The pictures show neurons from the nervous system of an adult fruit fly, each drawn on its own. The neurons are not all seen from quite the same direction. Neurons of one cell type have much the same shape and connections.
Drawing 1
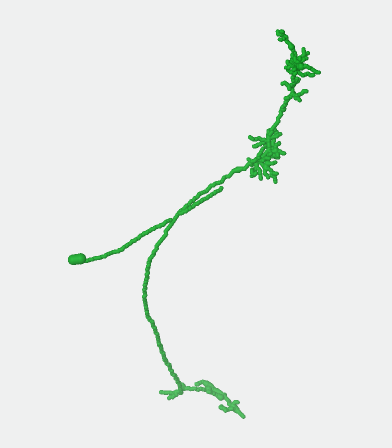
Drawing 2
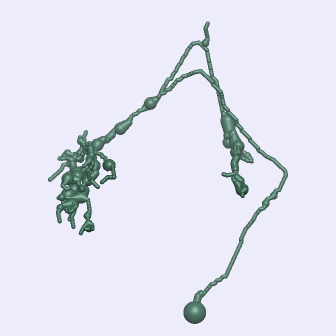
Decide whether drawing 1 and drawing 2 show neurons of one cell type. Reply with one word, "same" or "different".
different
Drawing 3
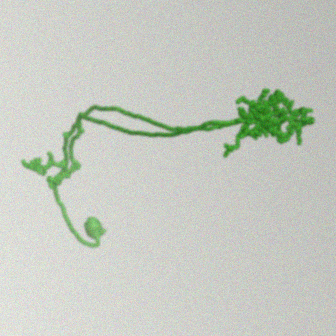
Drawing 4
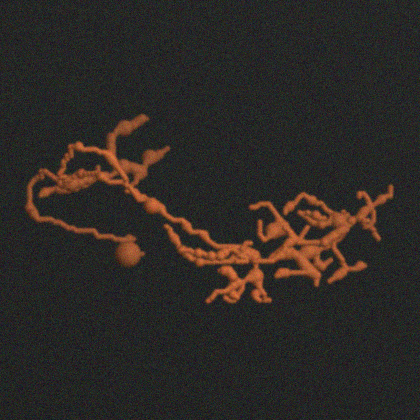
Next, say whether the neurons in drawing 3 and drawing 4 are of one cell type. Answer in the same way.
different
